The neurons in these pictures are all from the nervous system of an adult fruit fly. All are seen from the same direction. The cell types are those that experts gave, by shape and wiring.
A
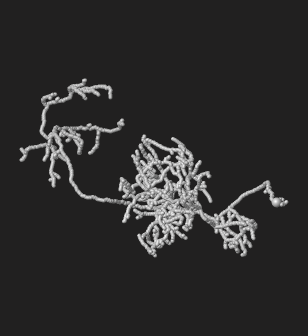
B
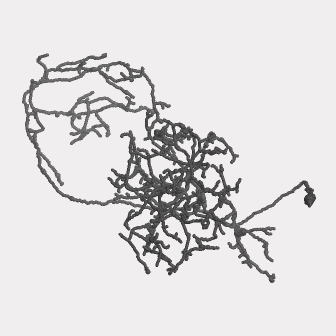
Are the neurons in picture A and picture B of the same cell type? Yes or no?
yes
